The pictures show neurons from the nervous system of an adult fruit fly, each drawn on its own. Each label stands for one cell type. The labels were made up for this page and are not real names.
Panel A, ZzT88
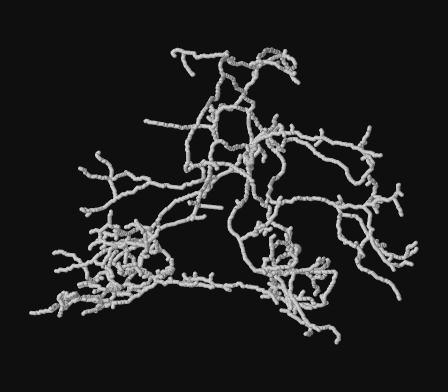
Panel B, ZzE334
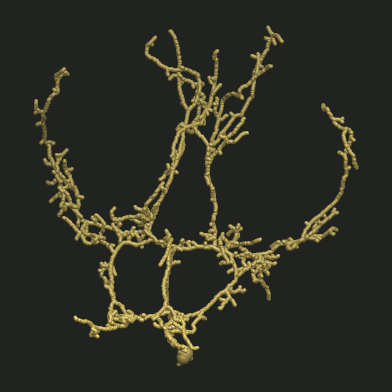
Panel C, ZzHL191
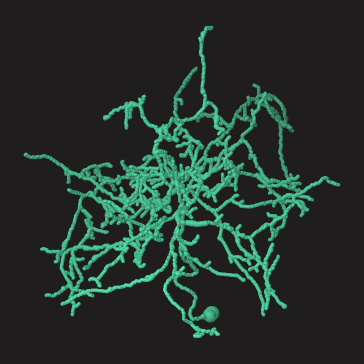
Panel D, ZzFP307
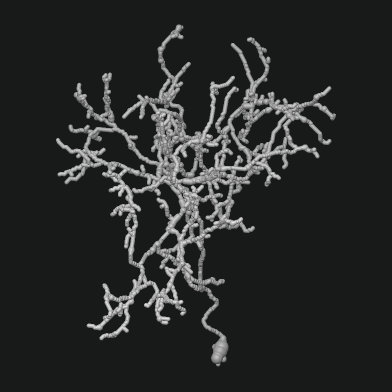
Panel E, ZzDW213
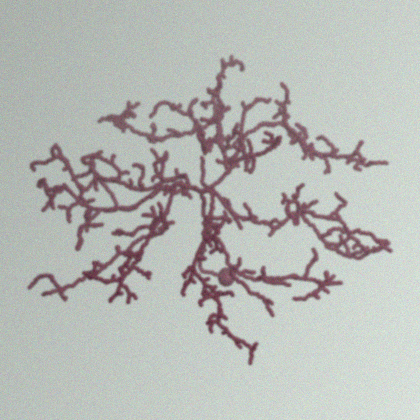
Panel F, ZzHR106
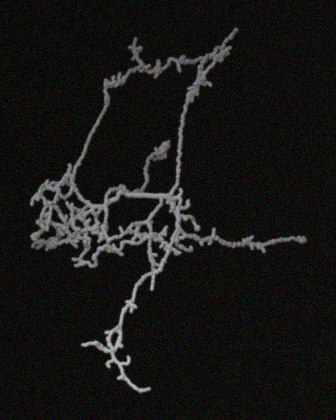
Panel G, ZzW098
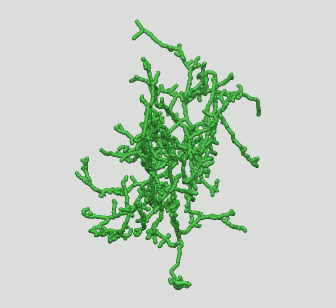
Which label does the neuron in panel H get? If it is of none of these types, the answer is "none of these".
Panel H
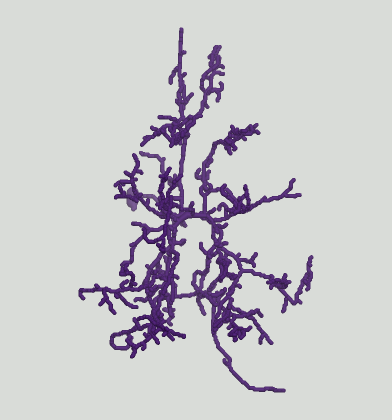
ZzFP307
